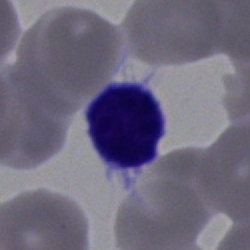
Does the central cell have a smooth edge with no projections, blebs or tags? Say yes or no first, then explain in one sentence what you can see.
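No. Fine, pale, thread-like strands extend from the top and bottom of the cell.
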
